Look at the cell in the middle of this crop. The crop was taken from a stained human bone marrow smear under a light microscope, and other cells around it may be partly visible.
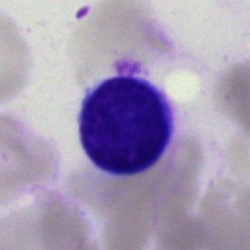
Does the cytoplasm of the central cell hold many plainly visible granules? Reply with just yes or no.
No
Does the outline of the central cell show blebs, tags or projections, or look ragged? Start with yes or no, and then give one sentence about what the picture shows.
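No. The cell's outline is round and smooth.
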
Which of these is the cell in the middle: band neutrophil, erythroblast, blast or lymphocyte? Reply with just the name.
lymphocyte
